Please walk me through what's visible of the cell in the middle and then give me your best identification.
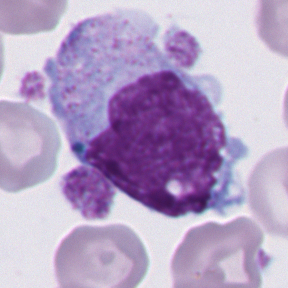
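Off-centre, the nucleus occupies the lower right part of the cell. It stains deep purple, and its chromatin is coarse and clumped. In the lower part of the nucleus lies a small clear white spot. The cytoplasm is abundant and pale greyish blue. Name: monocyte.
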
